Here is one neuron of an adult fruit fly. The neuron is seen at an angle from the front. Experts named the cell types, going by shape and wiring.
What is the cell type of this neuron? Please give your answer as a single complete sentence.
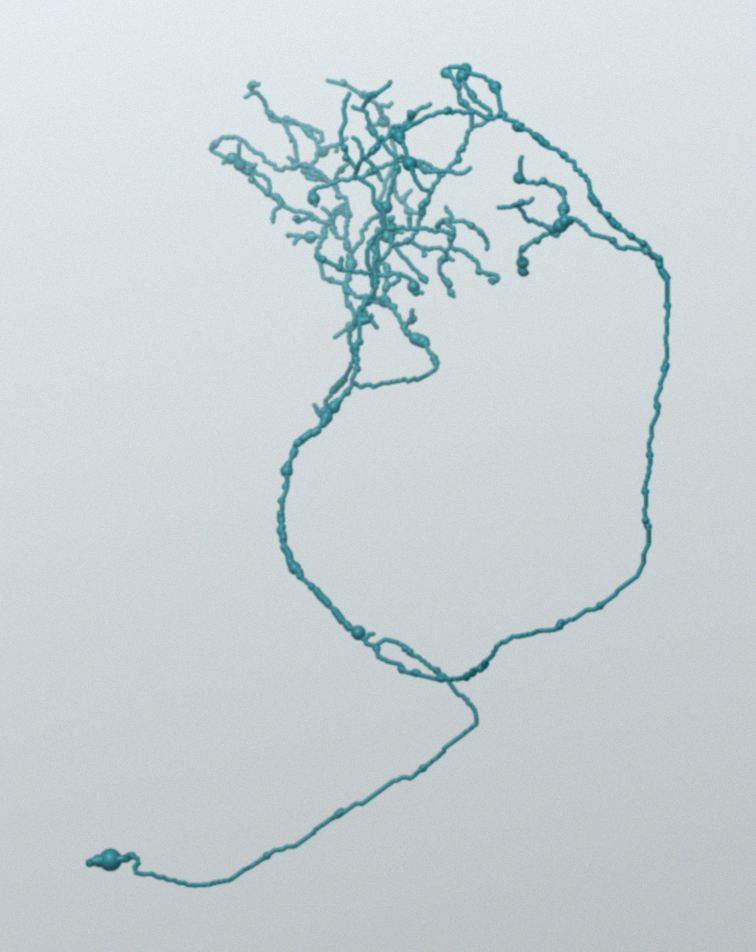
The neuron is typed under the name SLP241.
